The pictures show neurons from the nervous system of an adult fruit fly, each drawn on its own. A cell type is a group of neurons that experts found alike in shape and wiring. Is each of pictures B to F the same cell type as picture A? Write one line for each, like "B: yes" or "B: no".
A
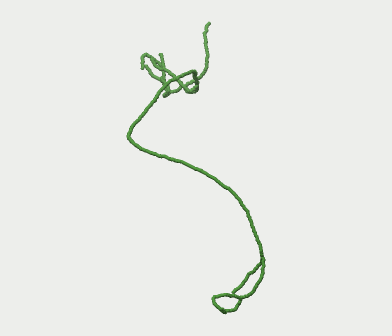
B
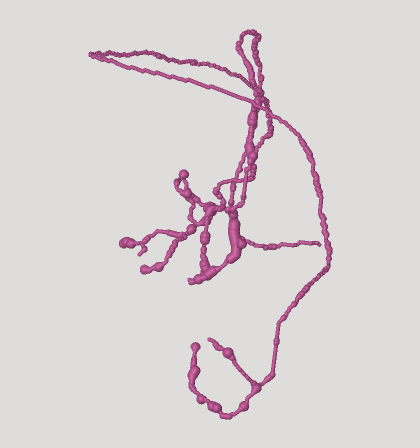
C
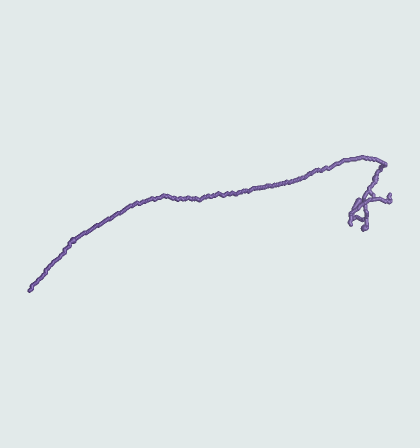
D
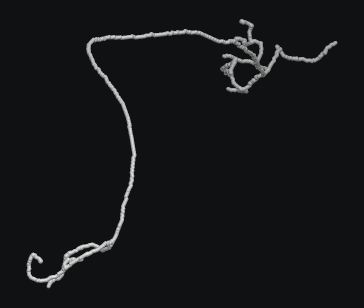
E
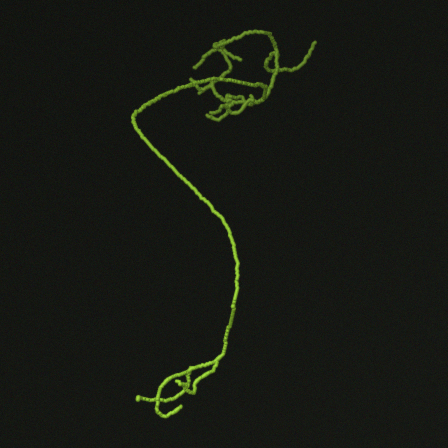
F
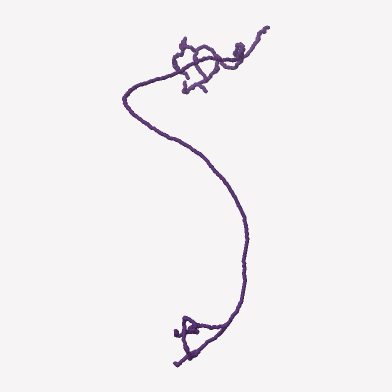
B: yes
C: no
D: yes
E: yes
F: yes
